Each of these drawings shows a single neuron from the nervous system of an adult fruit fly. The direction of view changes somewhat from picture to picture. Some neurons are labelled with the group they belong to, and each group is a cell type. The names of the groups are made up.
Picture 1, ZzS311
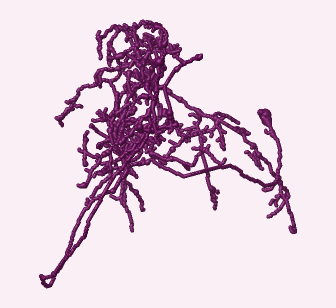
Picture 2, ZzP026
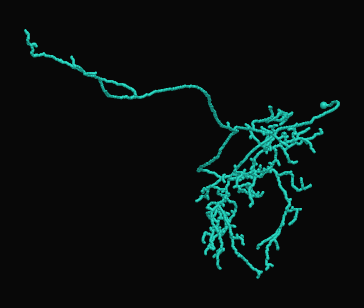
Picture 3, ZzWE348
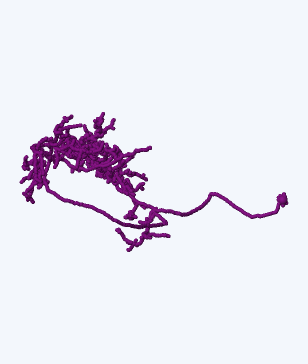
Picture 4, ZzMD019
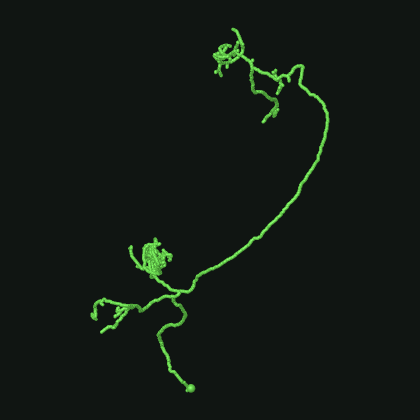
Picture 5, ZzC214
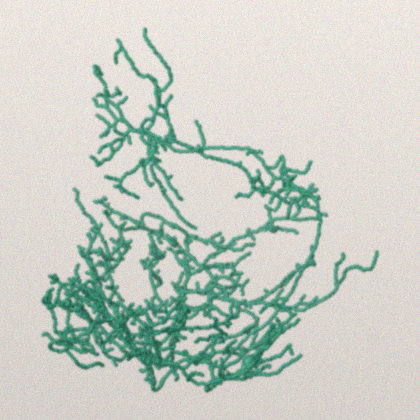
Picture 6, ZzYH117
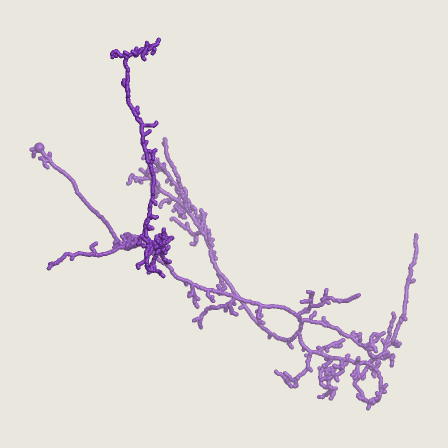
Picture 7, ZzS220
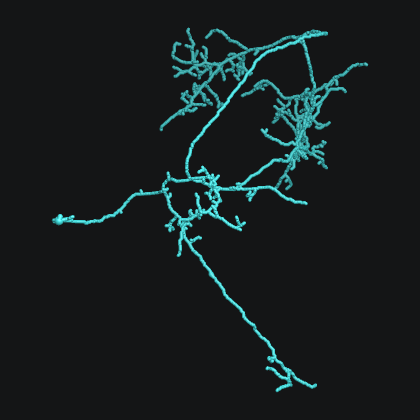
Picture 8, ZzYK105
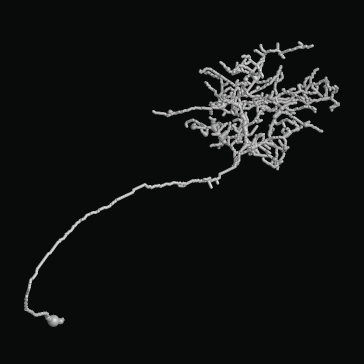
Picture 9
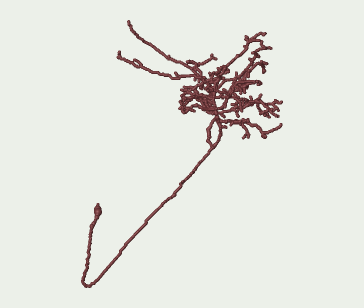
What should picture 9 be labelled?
ZzYK105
